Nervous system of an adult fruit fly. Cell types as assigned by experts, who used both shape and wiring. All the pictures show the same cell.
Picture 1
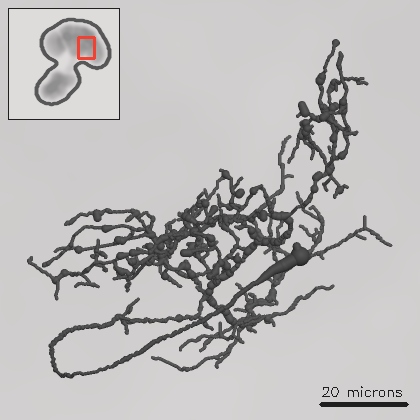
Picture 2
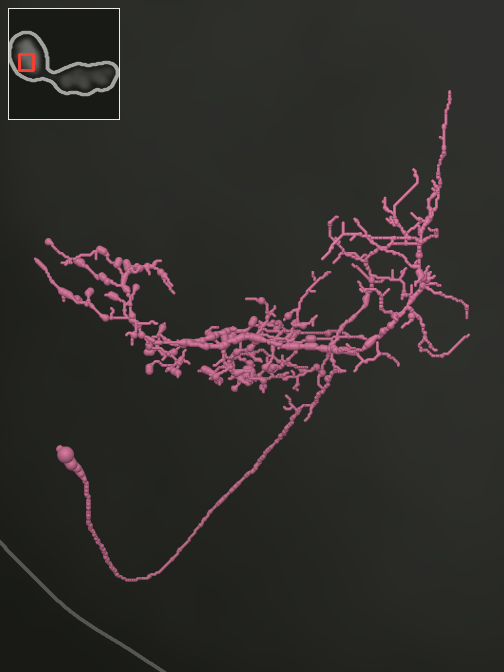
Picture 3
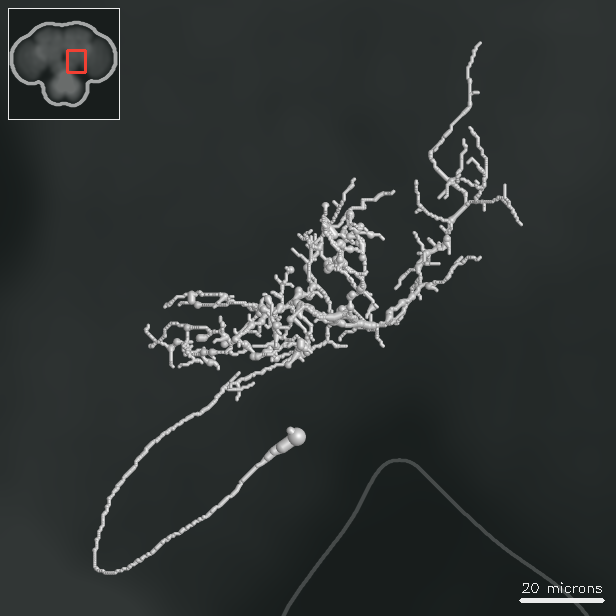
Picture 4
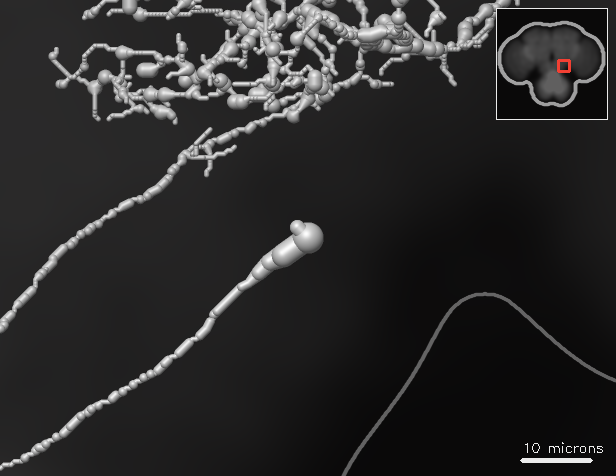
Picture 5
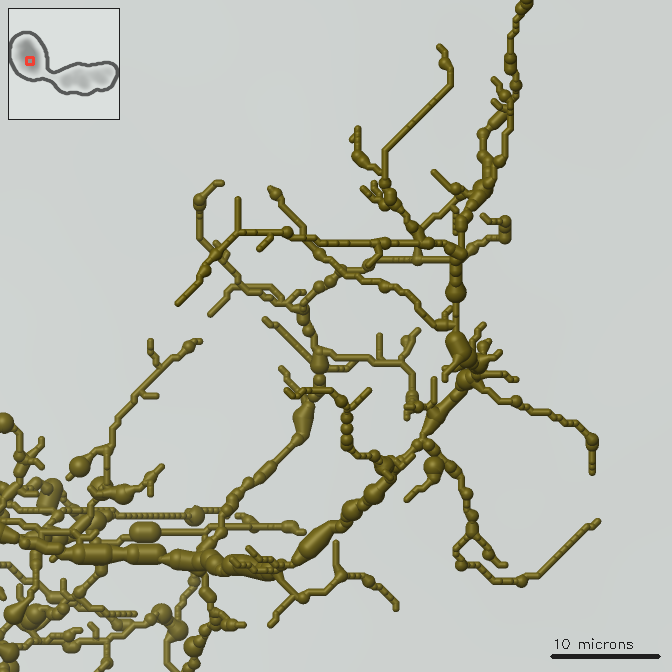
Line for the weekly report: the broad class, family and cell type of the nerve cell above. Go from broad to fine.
central-brain intrinsic neuron; hemilineage MD3; WED202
